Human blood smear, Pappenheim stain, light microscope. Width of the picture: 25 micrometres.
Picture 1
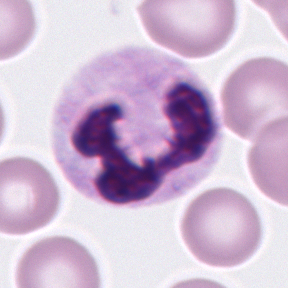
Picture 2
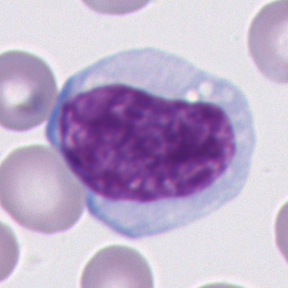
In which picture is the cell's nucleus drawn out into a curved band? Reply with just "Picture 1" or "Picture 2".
Picture 1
